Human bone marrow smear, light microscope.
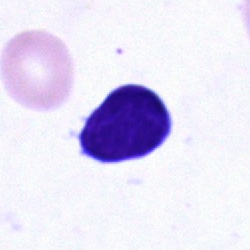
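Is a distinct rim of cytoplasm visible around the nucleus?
No, none can be seen.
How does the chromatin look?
Dense, and deep purple throughout.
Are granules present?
None are visible anywhere; a few tiny specks do project from the left edge.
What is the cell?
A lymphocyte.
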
